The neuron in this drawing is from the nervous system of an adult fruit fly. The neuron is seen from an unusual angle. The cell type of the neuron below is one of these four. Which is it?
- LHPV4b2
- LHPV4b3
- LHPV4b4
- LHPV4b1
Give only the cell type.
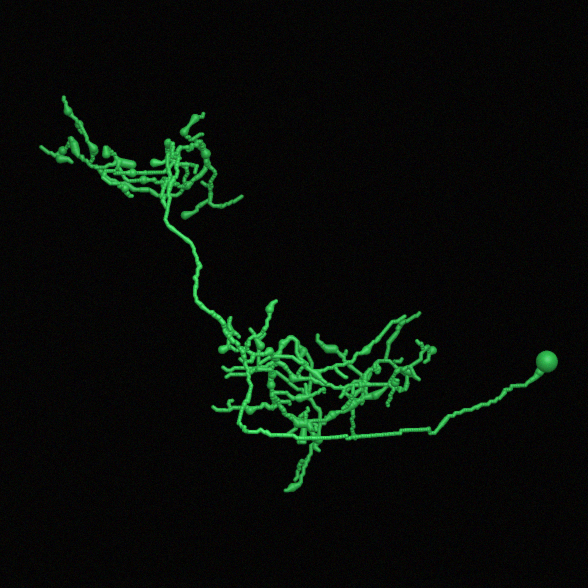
LHPV4b2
